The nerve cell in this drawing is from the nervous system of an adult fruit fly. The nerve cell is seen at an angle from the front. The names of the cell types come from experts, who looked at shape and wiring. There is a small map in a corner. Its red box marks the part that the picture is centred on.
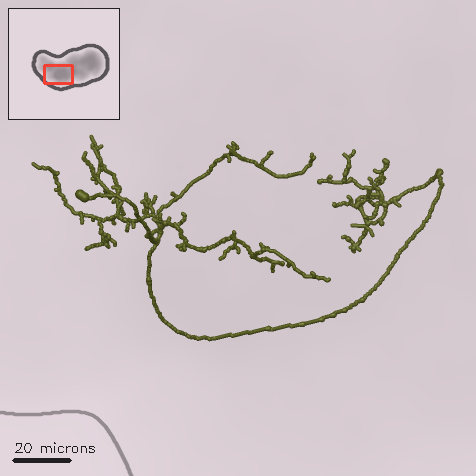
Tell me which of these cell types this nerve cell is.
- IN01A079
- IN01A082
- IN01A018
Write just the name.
IN01A079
